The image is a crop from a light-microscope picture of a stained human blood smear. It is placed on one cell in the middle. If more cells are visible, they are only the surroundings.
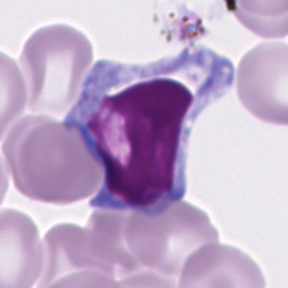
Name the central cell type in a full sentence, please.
In the crop, the cell of interest at the centre is a lymphocyte.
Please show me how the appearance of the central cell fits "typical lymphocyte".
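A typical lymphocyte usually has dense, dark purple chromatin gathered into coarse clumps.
Most of this nucleus matches that, but the paler patch on its left side does not.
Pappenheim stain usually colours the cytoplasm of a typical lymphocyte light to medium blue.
Here the cytoplasm is pale blue, which fits; it forms its widest rim above the nucleus and turns a deeper blue along the cell's outer edge. Look at the outline too: it is irregular and angular rather than round.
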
